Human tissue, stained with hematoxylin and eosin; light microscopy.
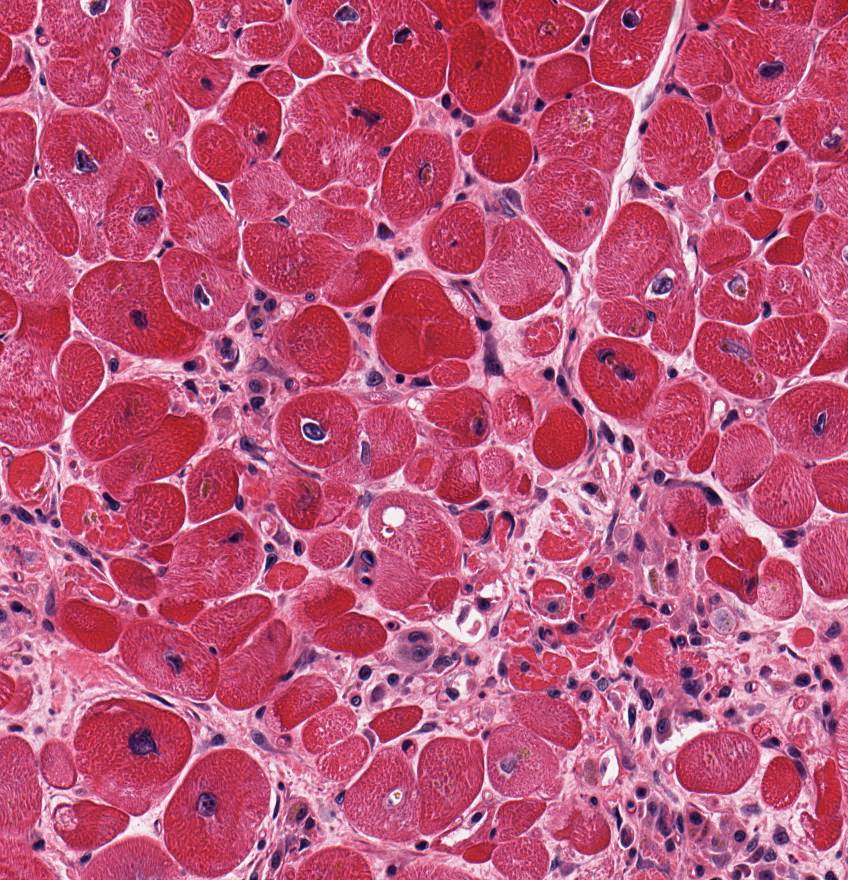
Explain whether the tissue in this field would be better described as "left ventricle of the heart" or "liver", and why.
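Left ventricle of the heart, not liver. Muscle fibres fill the field.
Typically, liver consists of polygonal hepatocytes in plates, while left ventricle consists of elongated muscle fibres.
Fibres cut mostly in cross-section: rounded to polygonal profiles. Clear empty halo around nucleus in several. Size varies widely, smallest lower right.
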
